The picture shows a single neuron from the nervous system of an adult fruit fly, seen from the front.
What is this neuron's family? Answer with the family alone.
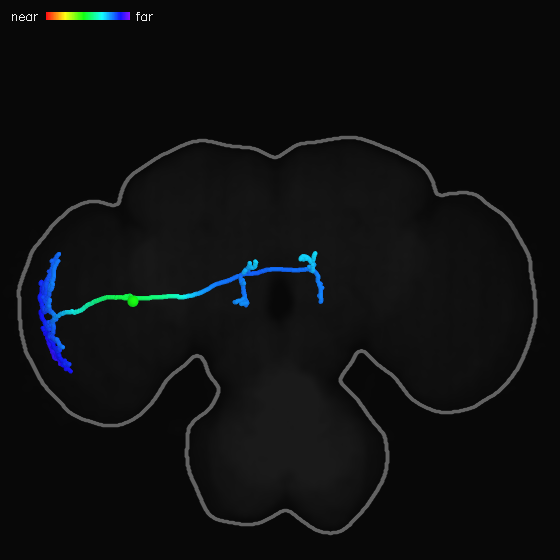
hemilineage VPNl&d1_lateral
